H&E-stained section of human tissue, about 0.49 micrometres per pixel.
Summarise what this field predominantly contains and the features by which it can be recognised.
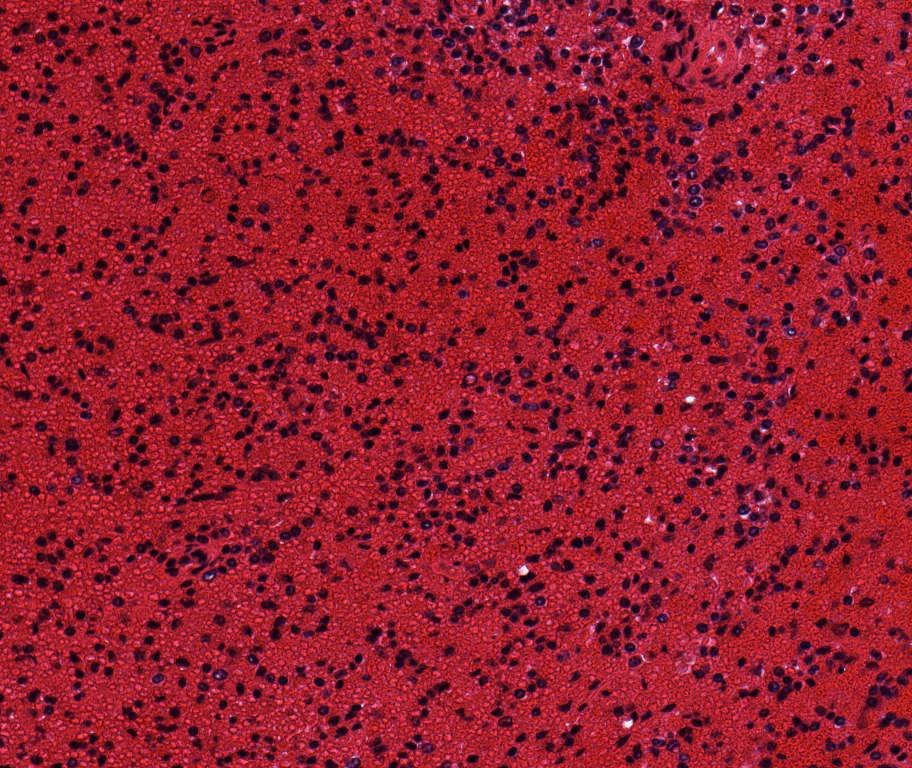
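What you see here is mainly red pulp of the spleen. Densely packed red blood cells fill the field almost from edge to edge.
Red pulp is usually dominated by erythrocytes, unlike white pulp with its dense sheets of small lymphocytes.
Small round dark purple nuclei lie singly and in small clusters throughout, somewhat more crowded in the upper right.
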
